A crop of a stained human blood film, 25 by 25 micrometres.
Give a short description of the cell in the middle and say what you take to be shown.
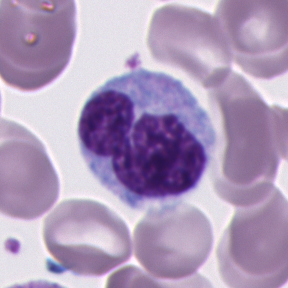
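Roughly round in outline, this cell has a nucleus whose left lobe is smaller than its right. Its chromatin is dark purple and coarsely clumped, and fine, faint purplish granules lie in the cytoplasm. It is a monocyte.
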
